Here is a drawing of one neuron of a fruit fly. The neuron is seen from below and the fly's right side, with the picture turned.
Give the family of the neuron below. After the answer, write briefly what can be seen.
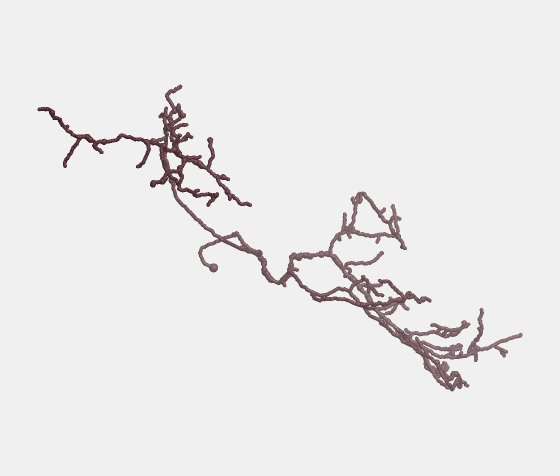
The family is hemilineage DM1_dorsal. This is a central-brain intrinsic neuron. The cell body can be seen in the middle of the picture. The picture shows dozens of branch ends.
